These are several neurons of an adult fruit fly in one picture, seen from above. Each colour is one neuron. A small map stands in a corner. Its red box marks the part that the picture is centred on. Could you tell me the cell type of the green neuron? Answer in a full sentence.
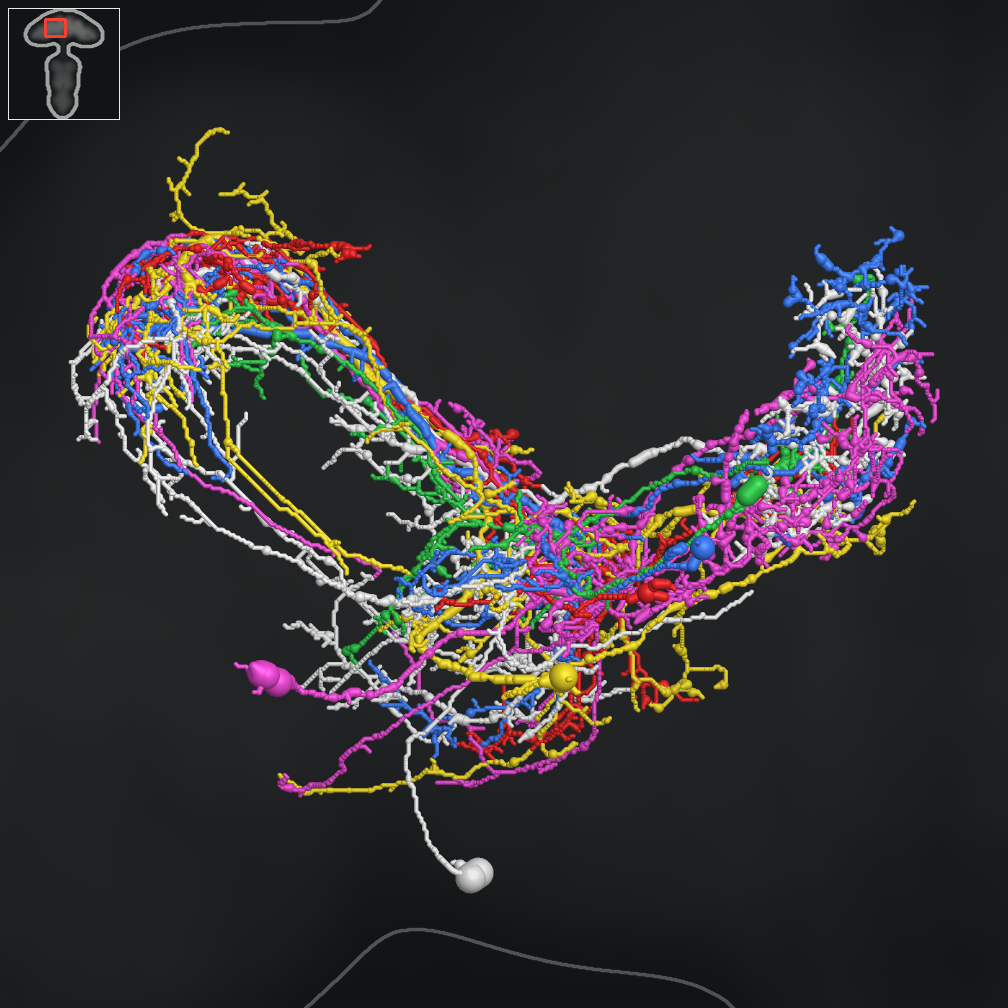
The cell type is SMP342.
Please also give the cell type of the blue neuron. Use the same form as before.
The cell type is SMP494.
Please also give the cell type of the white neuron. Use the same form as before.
The cell type is SMP255.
